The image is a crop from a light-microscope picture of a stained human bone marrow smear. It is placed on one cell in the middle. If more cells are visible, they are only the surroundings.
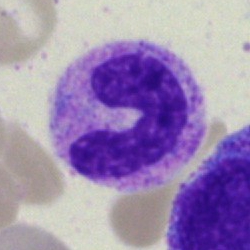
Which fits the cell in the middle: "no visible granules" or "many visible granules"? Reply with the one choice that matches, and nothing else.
Many visible granules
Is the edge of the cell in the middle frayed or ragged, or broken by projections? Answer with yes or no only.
No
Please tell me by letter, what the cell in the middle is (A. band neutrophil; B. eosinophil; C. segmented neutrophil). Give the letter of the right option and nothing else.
A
